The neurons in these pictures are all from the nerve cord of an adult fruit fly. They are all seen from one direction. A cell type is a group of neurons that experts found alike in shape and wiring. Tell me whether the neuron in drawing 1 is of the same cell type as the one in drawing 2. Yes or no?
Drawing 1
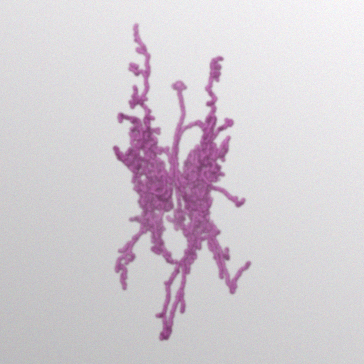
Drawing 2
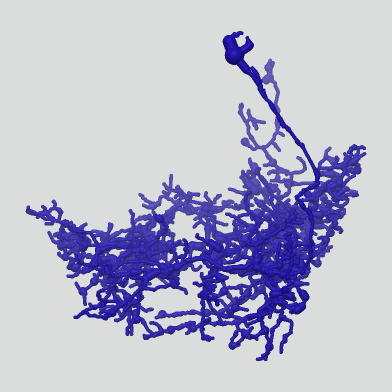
yes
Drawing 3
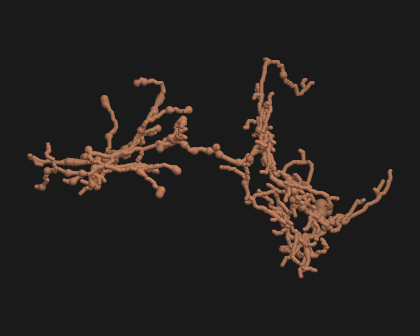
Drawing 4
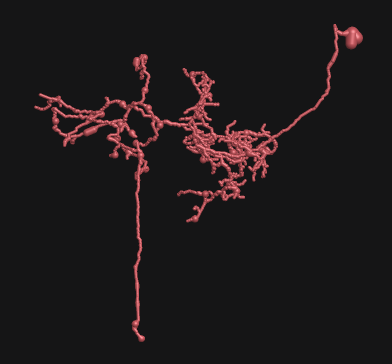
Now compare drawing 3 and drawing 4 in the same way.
yes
